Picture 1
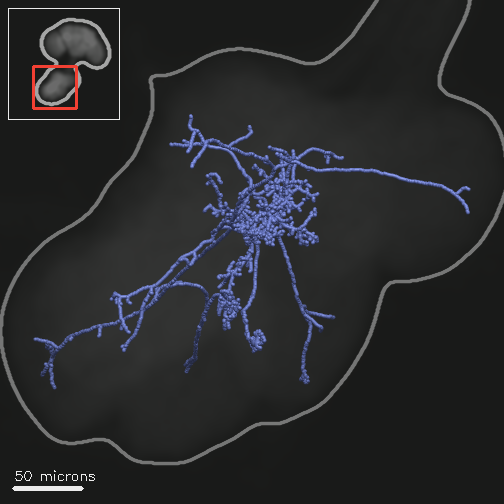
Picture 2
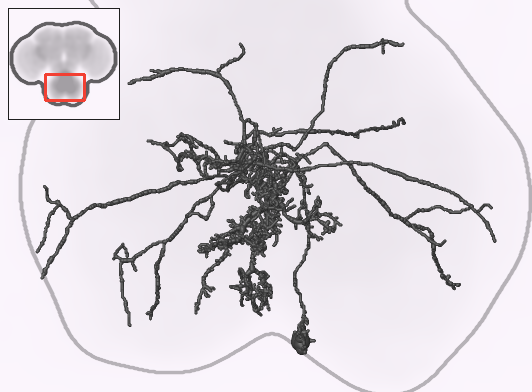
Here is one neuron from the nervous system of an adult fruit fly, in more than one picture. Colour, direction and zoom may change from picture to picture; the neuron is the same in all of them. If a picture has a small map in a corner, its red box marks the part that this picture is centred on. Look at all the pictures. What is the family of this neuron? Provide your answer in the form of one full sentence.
This neuron is of the family hemilineage 06B.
